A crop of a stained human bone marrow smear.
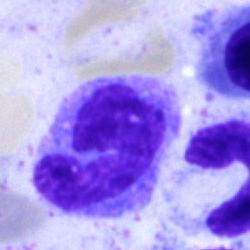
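Monocyte at the centre of the field. Notice how its nucleus bends into a curved, horseshoe-like shape and fills most of the cell, leaving a moderate rim of cytoplasm. Take a look at the chromatin too: dark purple and coarsely clumped, set against cytoplasm of a pale lilac-blue.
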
